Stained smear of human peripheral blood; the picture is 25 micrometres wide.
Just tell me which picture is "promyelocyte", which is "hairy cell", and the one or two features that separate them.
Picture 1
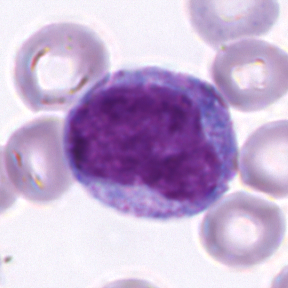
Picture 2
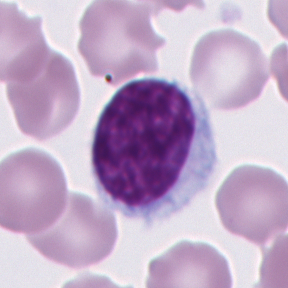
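Working through it, the first picture holds the promyelocyte and the second the hairy cell. Both have pale blue cytoplasm, so colour alone won't separate them. The granules do: fine purple-red ones are scattered through the cytoplasm in picture 1, and none show in picture 2.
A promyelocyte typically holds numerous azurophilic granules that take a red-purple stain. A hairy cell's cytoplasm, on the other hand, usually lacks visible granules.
Next, the edges: picture 1 has a roughly round to oval outline with a smooth edge, while in picture 2 the outer edge of the cytoplasm looks slightly ragged rather than sharply smooth.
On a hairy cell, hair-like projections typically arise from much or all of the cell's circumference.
The hairy cell is about 12 micrometres across, and its oval nucleus, about 11 by 8 micrometres, fills about 70% of the cell's area. That nucleus has a smooth outline with no notch or cleft, and no nucleoli can be seen in it. Picture 1's cytoplasm shows no vacuoles.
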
